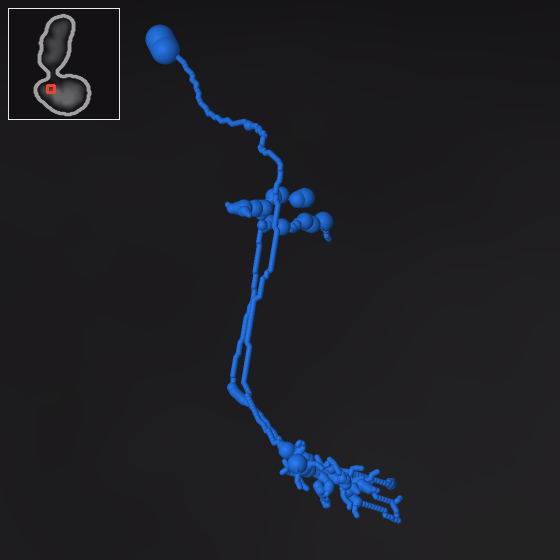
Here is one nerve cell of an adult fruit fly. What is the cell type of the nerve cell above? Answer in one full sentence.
Under cell type classification, the nerve cell is T5d.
